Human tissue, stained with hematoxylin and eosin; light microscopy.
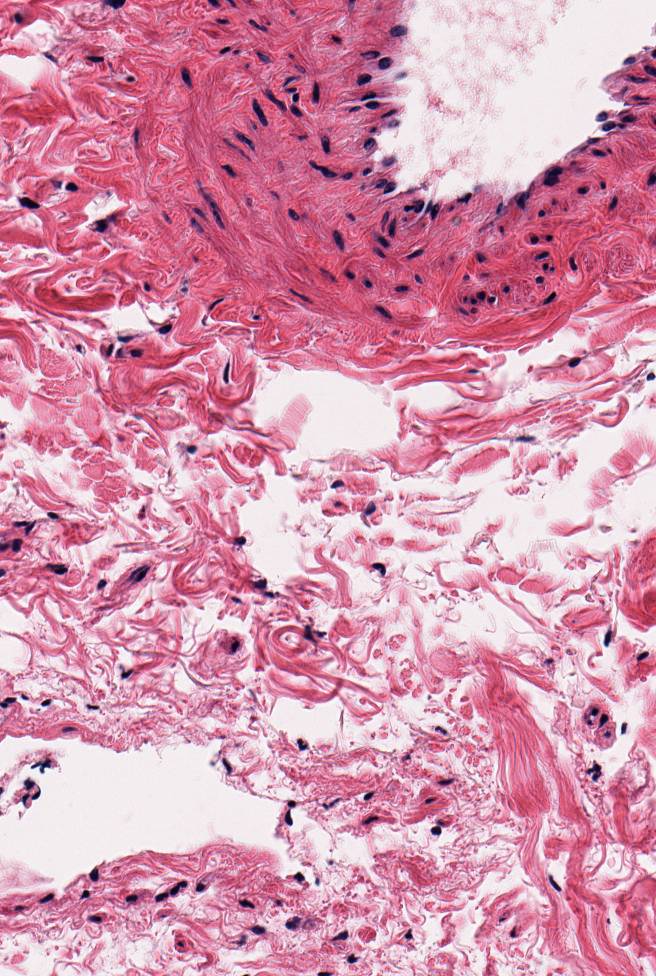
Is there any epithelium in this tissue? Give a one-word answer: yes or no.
No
